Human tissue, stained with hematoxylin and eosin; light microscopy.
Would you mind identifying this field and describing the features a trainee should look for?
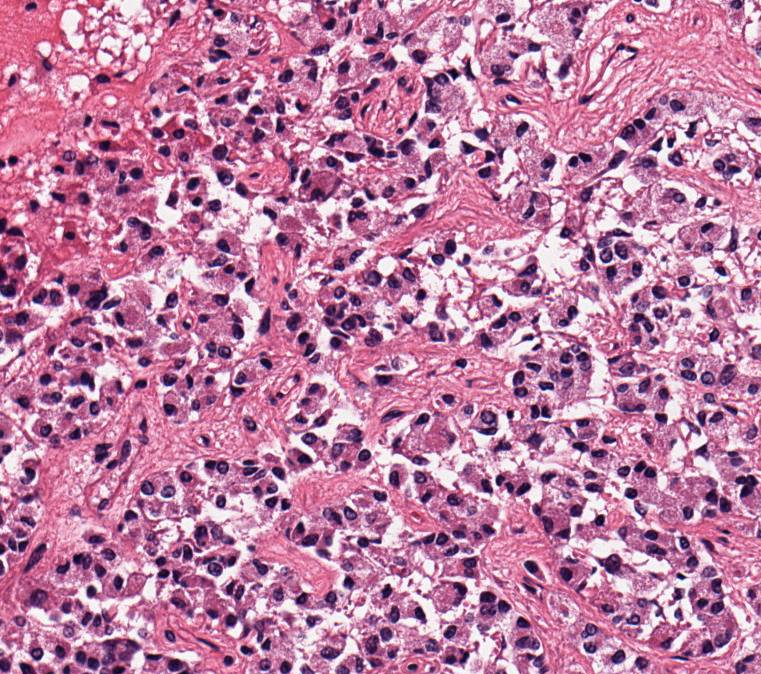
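Mostly it's pars distalis of the pituitary. The polygonal cells have moderate to abundant finely granular pink-purple cytoplasm, and most carry a single round, dark-staining nucleus. Wavy, fibrillary pink collagen bands wind between the cell groups. No glands or lumens form anywhere.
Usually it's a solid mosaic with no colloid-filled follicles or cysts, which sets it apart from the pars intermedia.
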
